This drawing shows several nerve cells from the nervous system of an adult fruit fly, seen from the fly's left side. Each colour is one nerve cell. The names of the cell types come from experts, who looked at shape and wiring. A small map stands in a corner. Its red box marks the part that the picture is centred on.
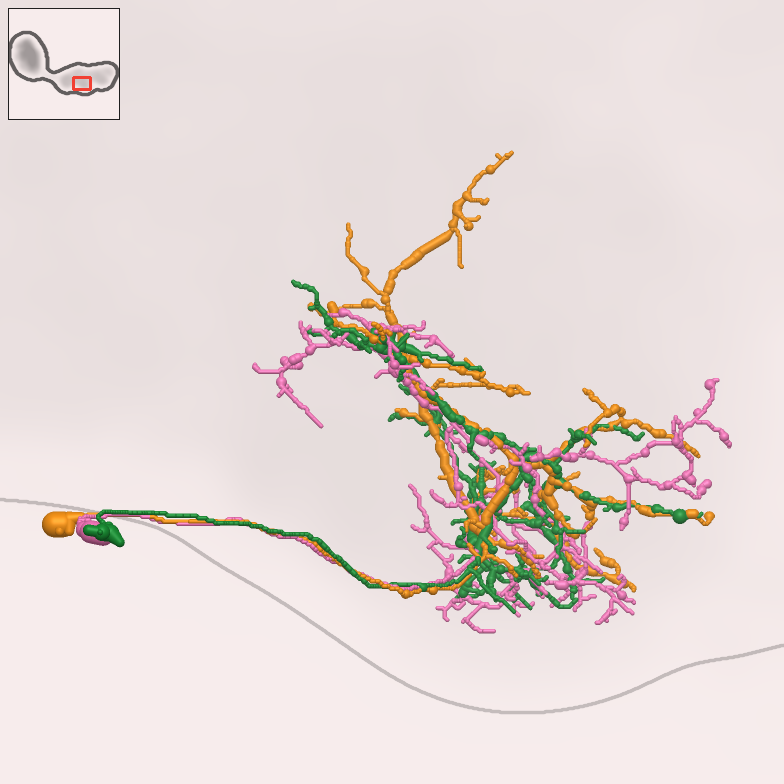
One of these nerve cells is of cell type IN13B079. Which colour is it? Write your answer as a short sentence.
The colour is pink.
